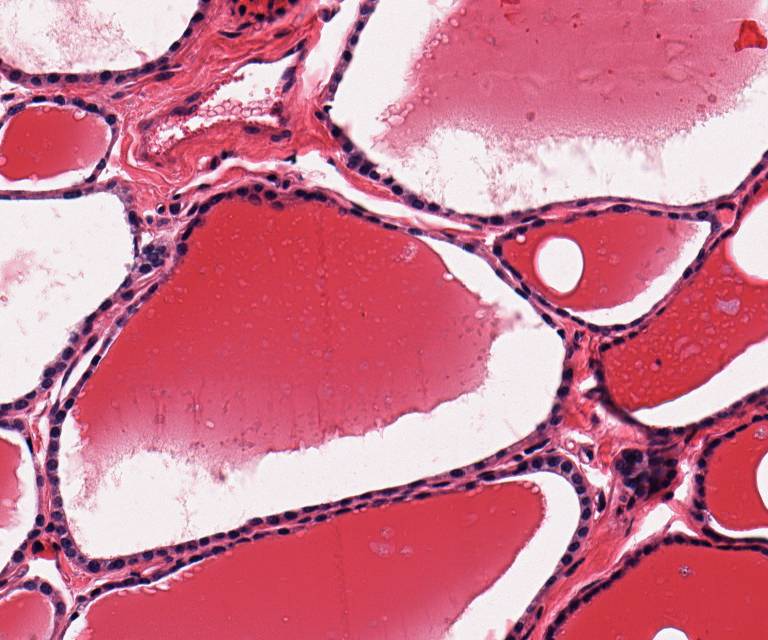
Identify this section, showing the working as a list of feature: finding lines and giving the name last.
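Lining: single layer of flattened to low cuboidal epithelial cells.
Nuclei: small, dark, round to oval, one evenly spaced row.
Right of centre: small follicle, one round clear hole in its colloid.
Folds: no papillary folds project into the lumens.
Gland: thyroid.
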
